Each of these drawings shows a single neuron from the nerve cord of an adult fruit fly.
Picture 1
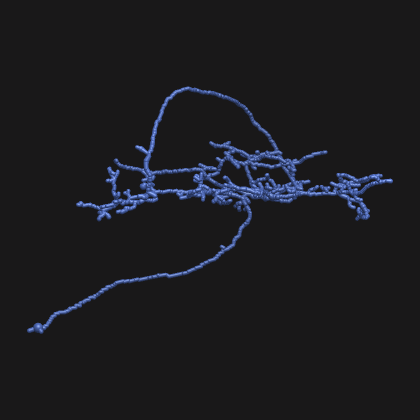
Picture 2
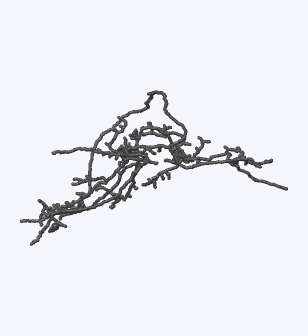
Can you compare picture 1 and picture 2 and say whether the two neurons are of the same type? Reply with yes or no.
yes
